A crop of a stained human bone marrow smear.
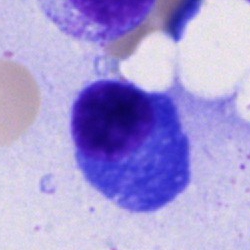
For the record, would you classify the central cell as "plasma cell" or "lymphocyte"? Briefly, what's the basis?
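That's a plasma cell, not a lymphocyte. The cytoplasm settles it: deep blue and plentiful, spreading mostly to the lower right of the nucleus.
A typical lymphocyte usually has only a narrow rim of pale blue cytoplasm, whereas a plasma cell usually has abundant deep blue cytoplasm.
The nucleus also sits off-centre, toward the upper left.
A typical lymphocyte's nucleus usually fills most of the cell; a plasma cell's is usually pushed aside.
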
